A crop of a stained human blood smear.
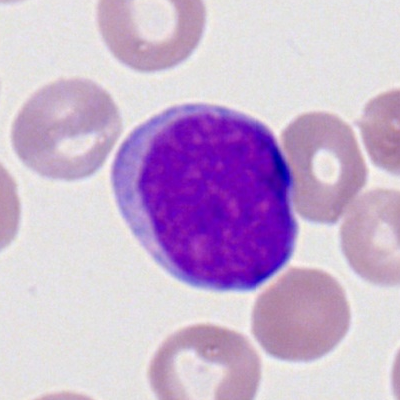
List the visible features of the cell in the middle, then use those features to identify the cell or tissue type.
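First, the cell outline is smooth and roughly oval. Second, the nucleus sits toward the right, leaving a crescent of cytoplasm on the left. Third, that cytoplasm is pale blue and scant compared with the nucleus. The cell is a myeloblast.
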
